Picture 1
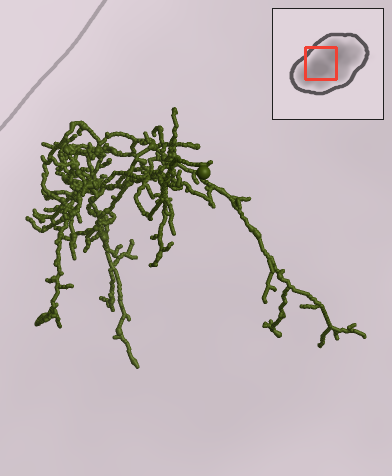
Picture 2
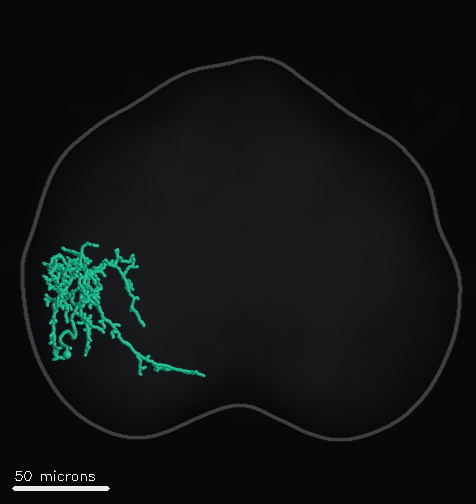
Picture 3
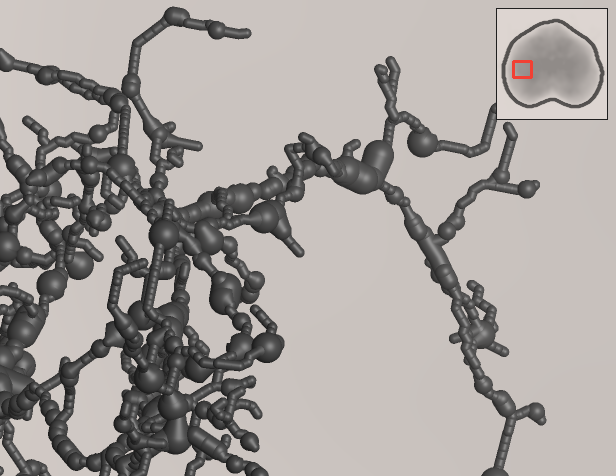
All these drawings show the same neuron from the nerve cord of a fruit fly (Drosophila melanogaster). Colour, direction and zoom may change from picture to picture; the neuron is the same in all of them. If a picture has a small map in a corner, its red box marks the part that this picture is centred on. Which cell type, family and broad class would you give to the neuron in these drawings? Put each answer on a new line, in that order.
IN16B090
hemilineage 16B
nerve-cord intrinsic neuron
